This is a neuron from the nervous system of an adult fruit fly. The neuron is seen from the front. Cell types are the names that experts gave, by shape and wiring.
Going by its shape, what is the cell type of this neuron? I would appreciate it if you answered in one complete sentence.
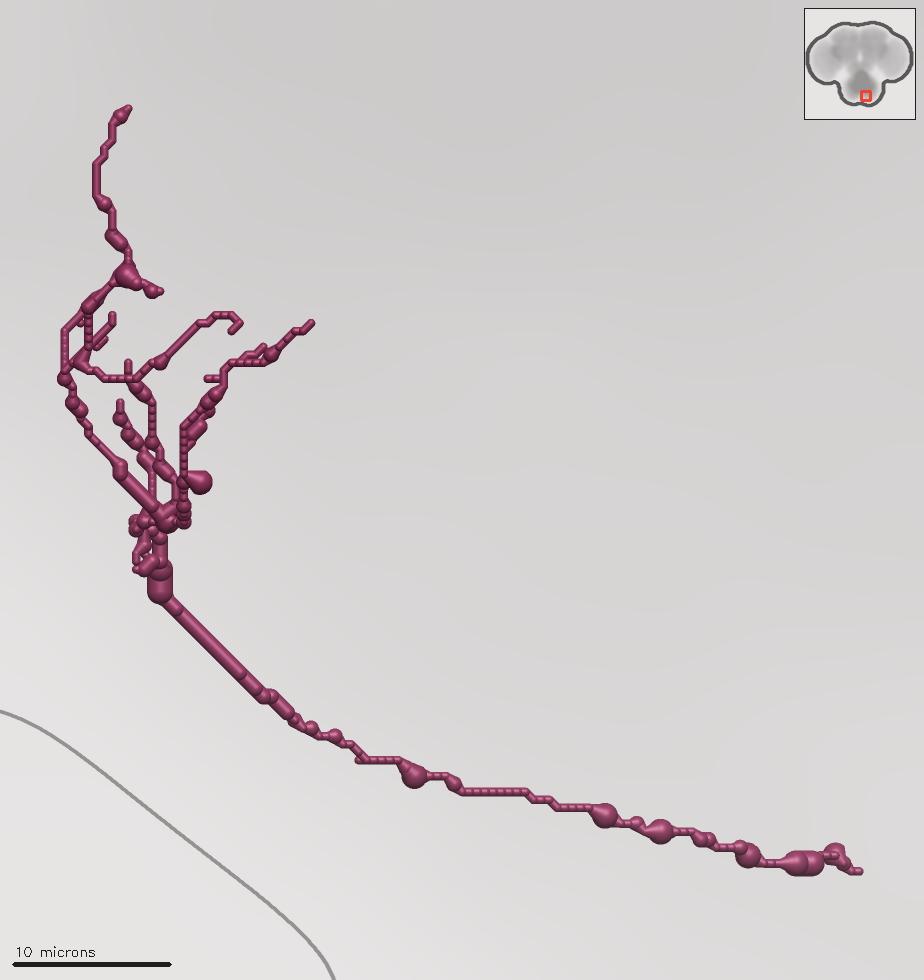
The cell type designation of this neuron is LgLG1a.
